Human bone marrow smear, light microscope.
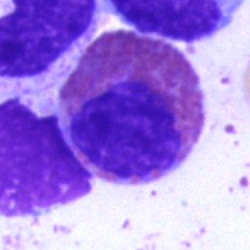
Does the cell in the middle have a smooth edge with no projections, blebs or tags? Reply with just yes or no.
Yes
